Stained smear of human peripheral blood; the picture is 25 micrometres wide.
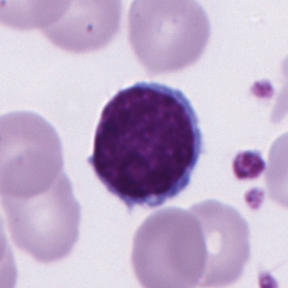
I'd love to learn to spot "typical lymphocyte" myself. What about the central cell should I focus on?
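In favour of a typical lymphocyte, the chromatin is dense and coarsely clumped.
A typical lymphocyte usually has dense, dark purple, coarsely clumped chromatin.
Less in keeping is the size, since the cell measures about 11 by 9 micrometres.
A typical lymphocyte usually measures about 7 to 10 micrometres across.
The nucleus is round in outline, about 9 micrometres across, and fills about 80% of the cell's area. The cytoplasm forms only a narrow rim around it. No distinct nucleoli are visible in the nucleus. Along the lower right edge, the cell border is slightly ragged, with small cytoplasmic tufts.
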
